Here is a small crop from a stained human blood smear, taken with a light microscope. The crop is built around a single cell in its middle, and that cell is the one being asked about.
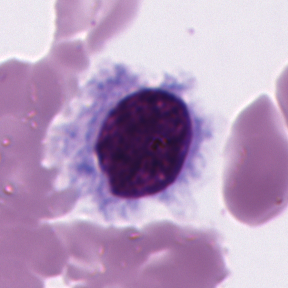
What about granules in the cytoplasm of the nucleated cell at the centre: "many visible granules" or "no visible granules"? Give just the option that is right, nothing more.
No visible granules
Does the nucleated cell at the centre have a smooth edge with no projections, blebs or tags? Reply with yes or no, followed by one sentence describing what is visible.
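No. The cell border is irregular and ragged rather than smooth.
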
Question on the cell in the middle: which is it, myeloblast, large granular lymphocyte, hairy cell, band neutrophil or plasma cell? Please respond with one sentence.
The crop's centre is taken up by a hairy cell.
